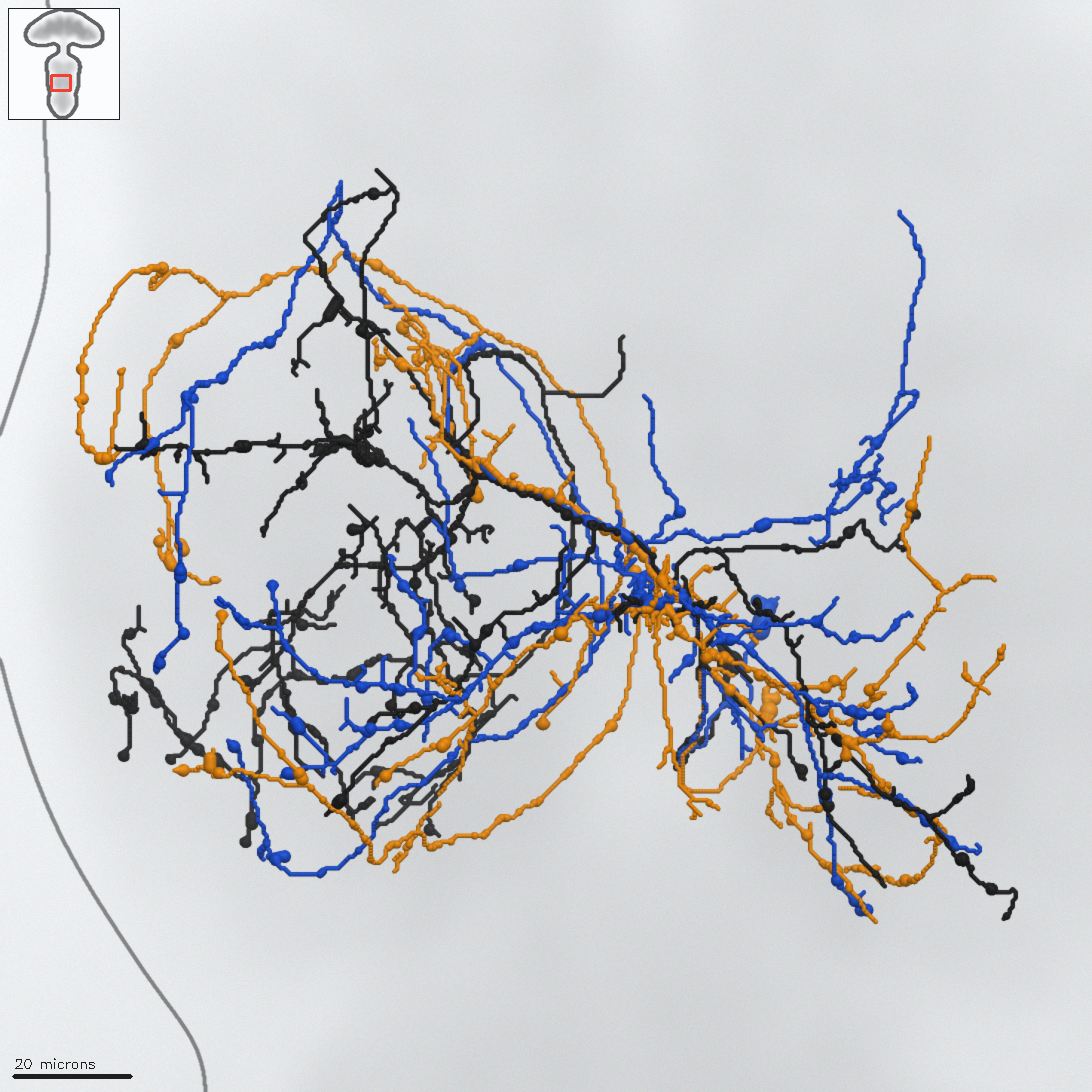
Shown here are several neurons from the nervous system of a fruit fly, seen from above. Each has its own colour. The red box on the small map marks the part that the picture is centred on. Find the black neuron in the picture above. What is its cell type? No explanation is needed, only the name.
IN12B046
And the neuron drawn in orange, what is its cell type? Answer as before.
IN12B050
